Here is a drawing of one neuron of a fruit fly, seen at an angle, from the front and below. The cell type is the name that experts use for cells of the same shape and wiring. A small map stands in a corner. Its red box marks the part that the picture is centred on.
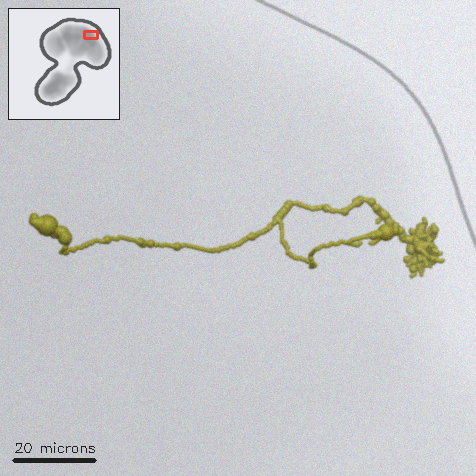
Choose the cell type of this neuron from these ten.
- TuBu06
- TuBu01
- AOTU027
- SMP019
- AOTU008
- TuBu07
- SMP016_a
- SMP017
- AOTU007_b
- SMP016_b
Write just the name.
TuBu06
